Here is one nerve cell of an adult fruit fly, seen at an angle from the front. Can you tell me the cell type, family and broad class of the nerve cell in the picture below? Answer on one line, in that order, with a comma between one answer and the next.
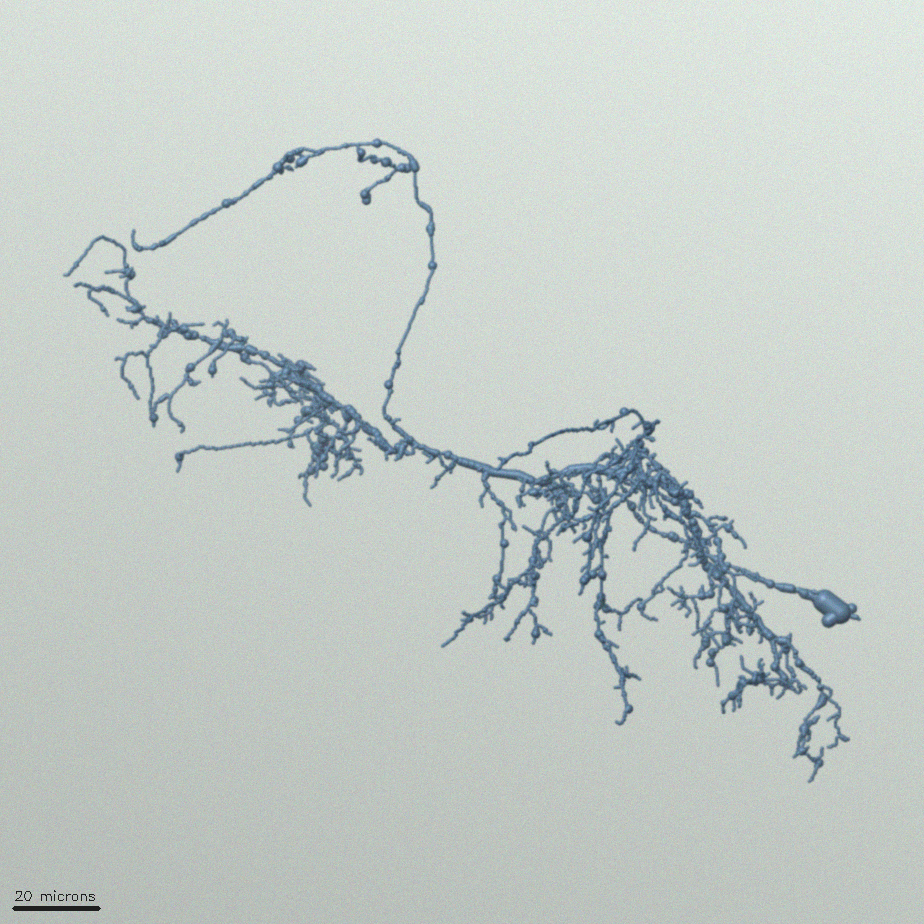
IN03B036, hemilineage 03B, nerve-cord intrinsic neuron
